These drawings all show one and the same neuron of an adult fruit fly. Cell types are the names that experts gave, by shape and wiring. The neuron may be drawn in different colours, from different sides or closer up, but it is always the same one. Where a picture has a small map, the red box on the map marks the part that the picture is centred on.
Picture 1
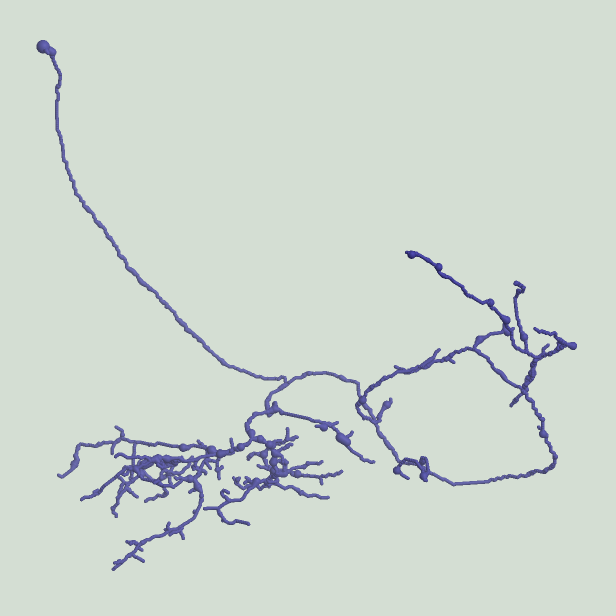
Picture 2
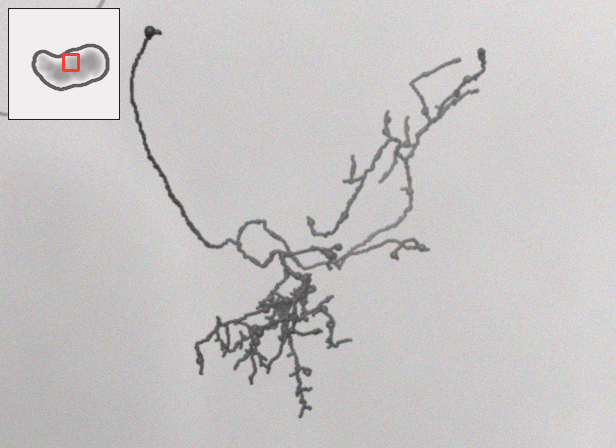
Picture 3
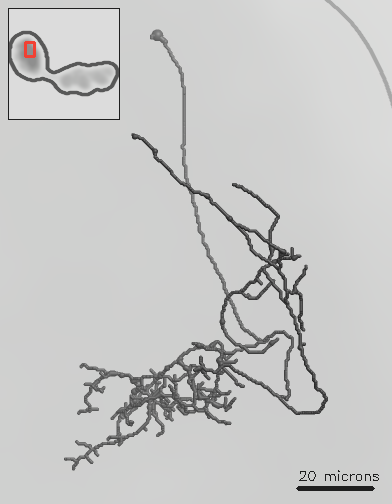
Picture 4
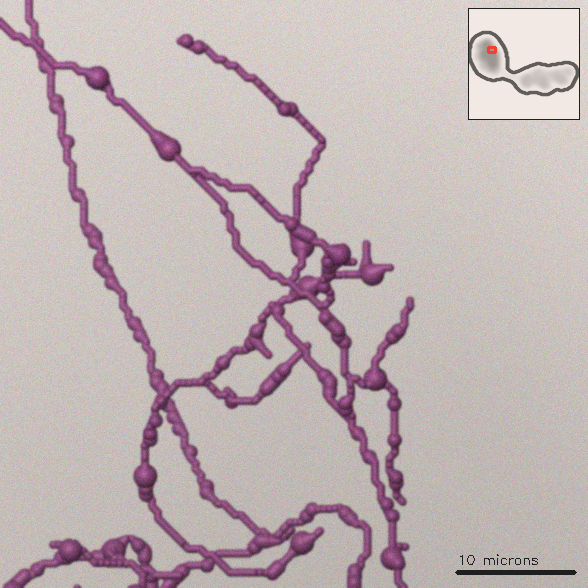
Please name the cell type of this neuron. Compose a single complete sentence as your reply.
The cell type of this neuron is PLP115_b.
